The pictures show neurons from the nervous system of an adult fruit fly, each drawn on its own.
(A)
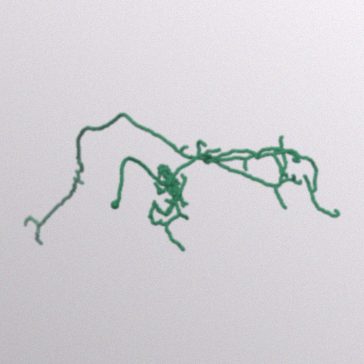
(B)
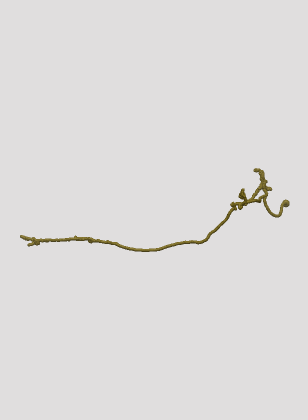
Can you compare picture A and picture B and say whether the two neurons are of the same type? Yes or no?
no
